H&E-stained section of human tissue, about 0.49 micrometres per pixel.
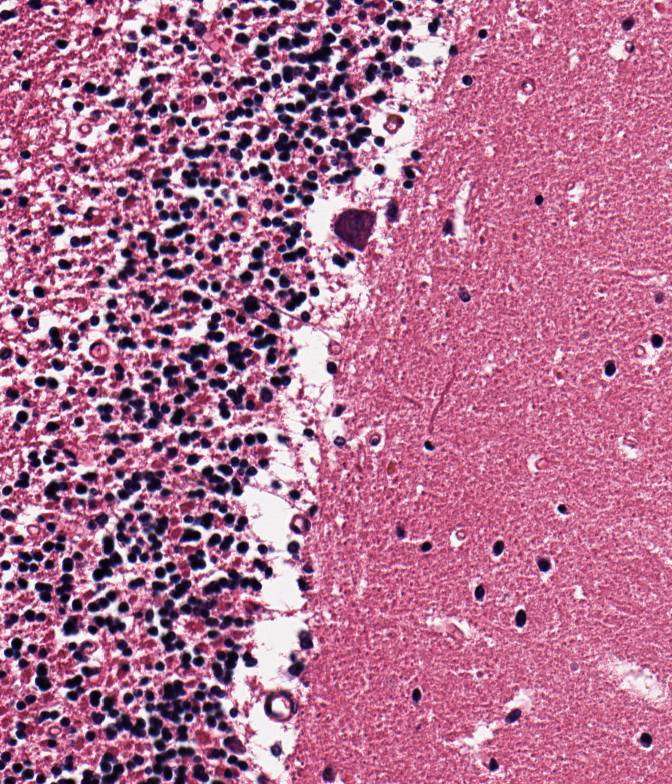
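Cerebellum, haematoxylin and eosin. Taking the layout first, a roughly vertical boundary separates a densely cellular left zone from a sparsely cellular pink right zone. Within the left zone, small round dark blue nuclei crowd together with very little visible cytoplasm. One large neuron with a purple-staining cell body sits at the boundary in the upper middle, the only one along its whole length.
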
